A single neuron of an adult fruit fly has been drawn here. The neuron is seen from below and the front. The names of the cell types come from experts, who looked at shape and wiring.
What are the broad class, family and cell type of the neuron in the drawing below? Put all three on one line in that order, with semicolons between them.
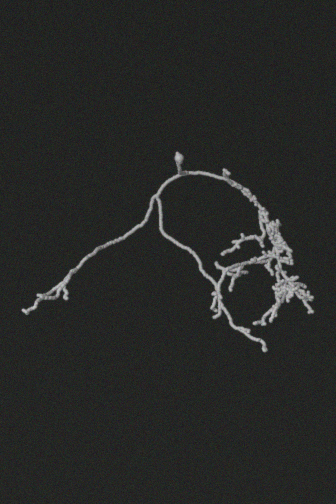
central-brain intrinsic neuron; hemilineage SMPad1; SIP145m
